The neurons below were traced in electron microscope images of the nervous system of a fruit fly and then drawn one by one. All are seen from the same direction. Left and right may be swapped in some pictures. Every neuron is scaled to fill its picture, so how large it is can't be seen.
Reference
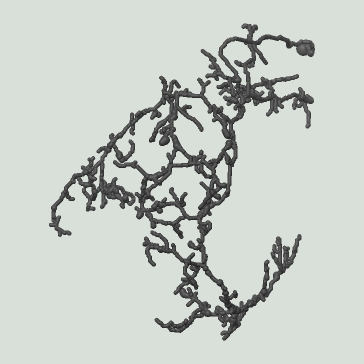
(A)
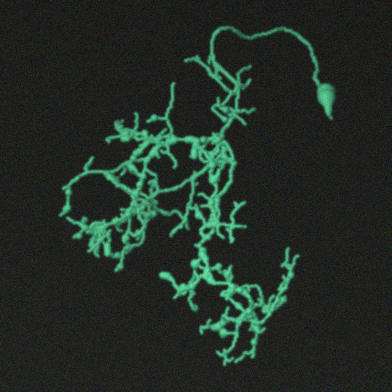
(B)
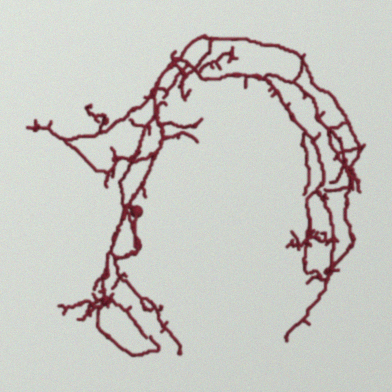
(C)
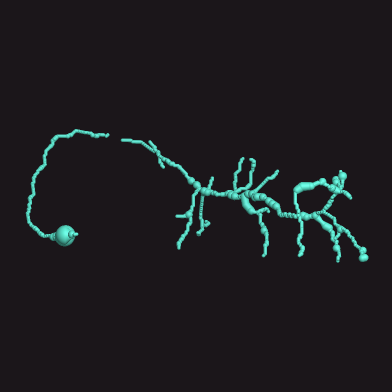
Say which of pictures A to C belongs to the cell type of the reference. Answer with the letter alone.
A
